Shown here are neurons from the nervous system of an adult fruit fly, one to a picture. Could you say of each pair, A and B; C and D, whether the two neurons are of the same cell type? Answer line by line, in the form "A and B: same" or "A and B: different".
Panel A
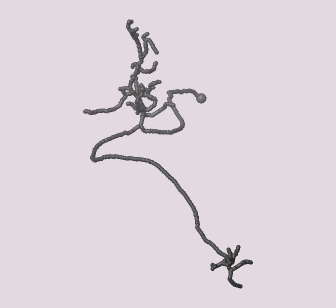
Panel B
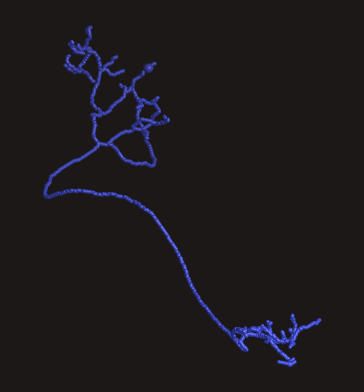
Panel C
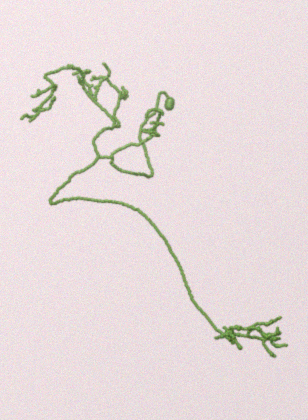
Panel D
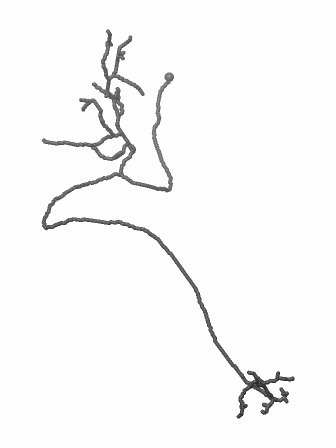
A and B: different
C and D: different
